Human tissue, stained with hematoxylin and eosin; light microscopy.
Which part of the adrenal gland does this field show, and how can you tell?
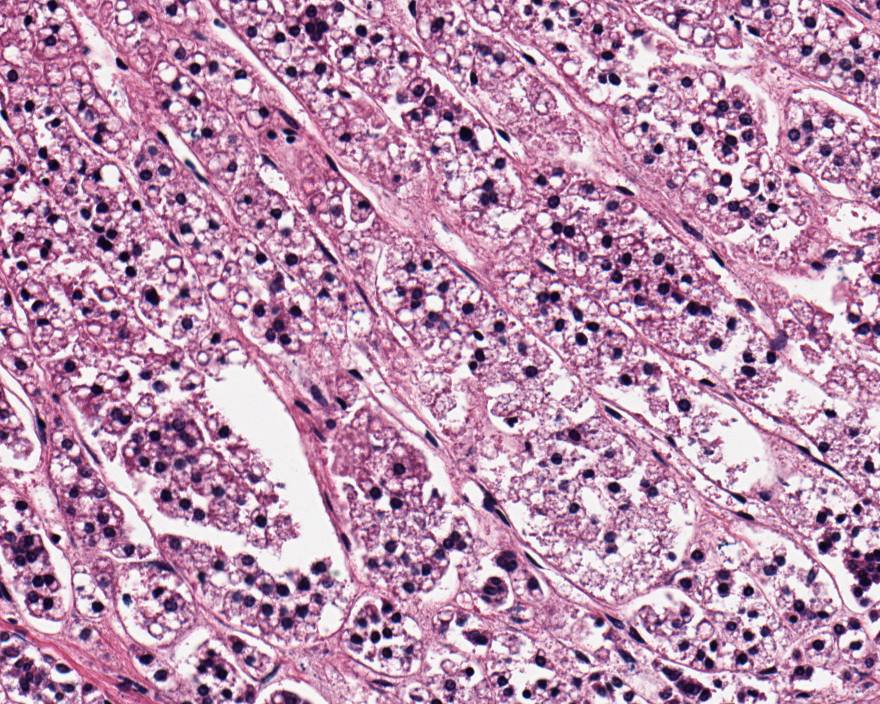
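Zona fasciculata occupies this field, its cells forming long, roughly parallel cords that cross it diagonally from upper left to lower right.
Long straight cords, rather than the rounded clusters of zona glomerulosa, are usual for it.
Most cells have pale, foamy cytoplasm full of small clear vacuoles and small, round, dark nuclei. Thin strands of pink fibrous tissue separate the cords.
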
